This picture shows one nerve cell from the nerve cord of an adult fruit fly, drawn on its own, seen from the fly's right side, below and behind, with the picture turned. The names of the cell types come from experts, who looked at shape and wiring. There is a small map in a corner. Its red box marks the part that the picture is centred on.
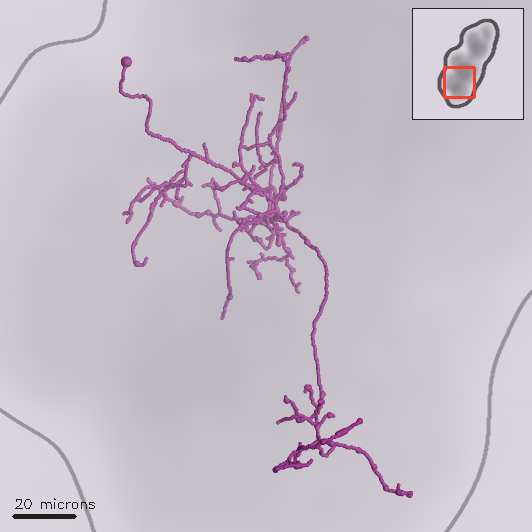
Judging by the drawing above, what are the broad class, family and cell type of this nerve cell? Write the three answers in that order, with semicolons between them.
nerve-cord intrinsic neuron; hemilineage 12B; IN12B070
